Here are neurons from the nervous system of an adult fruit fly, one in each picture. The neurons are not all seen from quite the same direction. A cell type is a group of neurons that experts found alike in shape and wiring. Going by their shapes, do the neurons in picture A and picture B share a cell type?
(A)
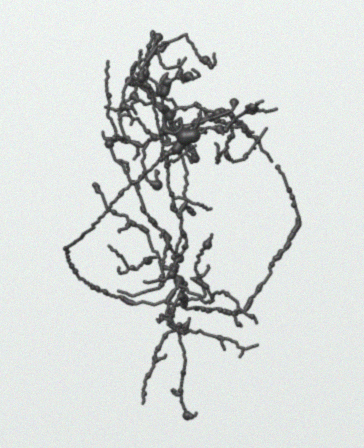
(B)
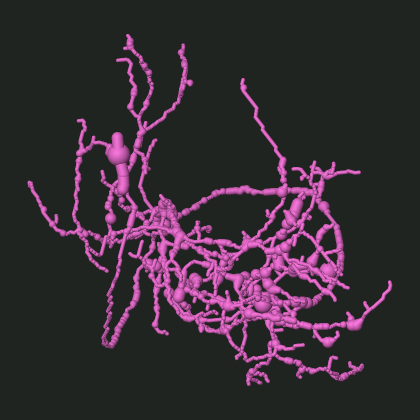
yes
